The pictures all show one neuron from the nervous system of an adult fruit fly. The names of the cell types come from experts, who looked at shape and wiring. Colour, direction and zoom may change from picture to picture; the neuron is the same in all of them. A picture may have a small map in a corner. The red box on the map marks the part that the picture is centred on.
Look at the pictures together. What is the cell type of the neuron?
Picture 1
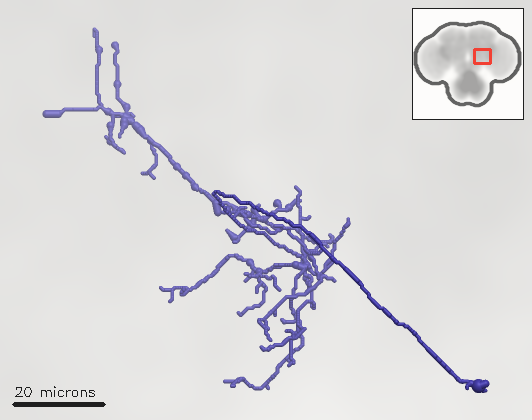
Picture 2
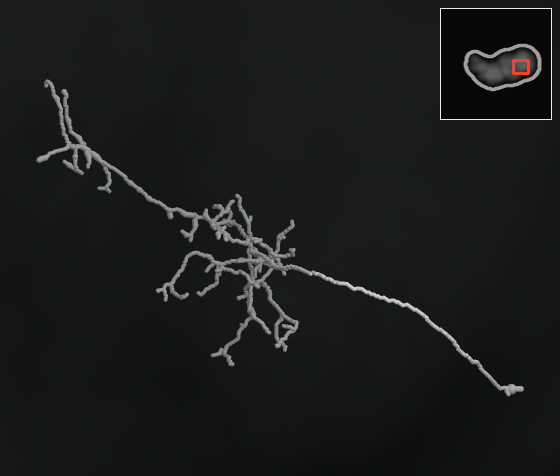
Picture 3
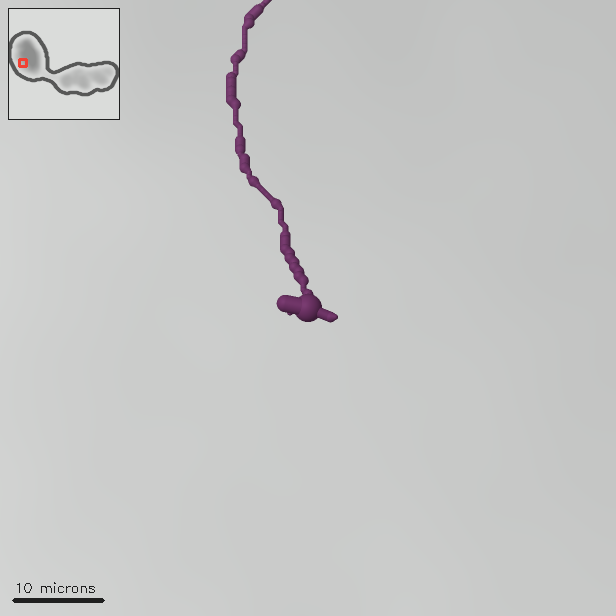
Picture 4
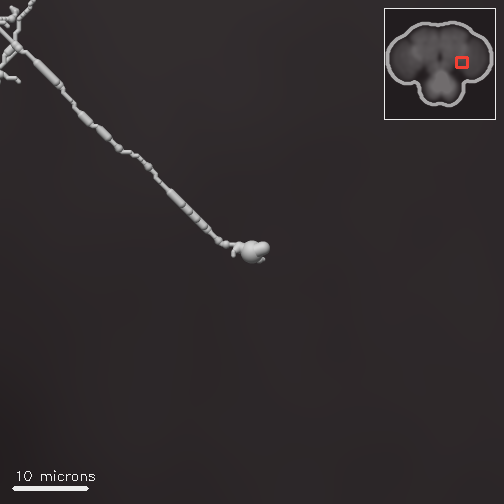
WED033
